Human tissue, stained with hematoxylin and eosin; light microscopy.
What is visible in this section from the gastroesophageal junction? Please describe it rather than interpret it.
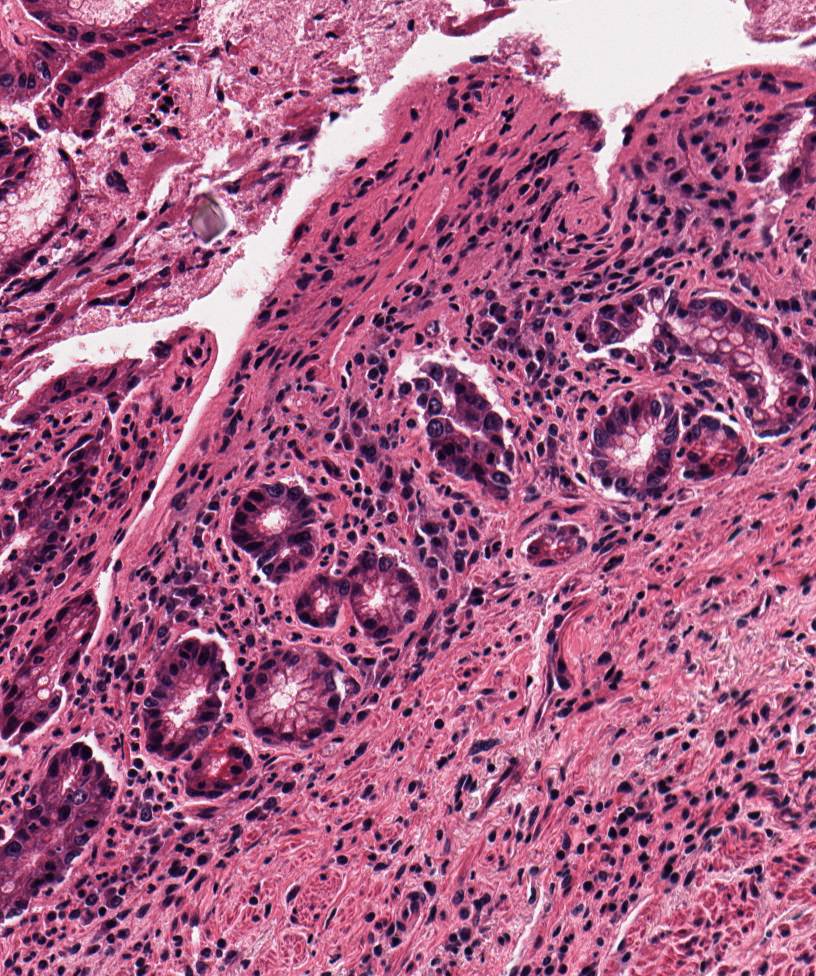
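You'll see cells with bright red granular cytoplasm at one side of several crypts, lower left and centre right especially. The stroma between and below is dense and fibrous, with many spindle-shaped nuclei among pink fibres, mostly toward the lower right. The main tissue's upper surface is a band of pink fibrillary material with elongated nuclei, no covering epithelium.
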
